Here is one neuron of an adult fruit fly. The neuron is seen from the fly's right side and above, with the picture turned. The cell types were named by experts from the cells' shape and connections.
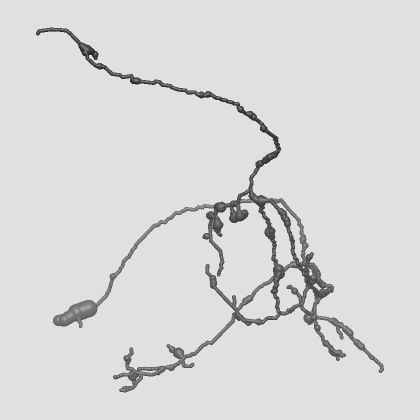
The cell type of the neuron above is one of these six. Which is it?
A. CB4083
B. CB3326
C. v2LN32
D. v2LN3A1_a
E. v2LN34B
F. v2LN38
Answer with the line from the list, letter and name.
E. v2LN34B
